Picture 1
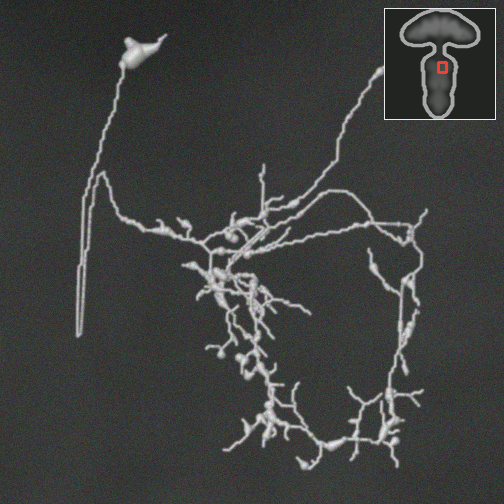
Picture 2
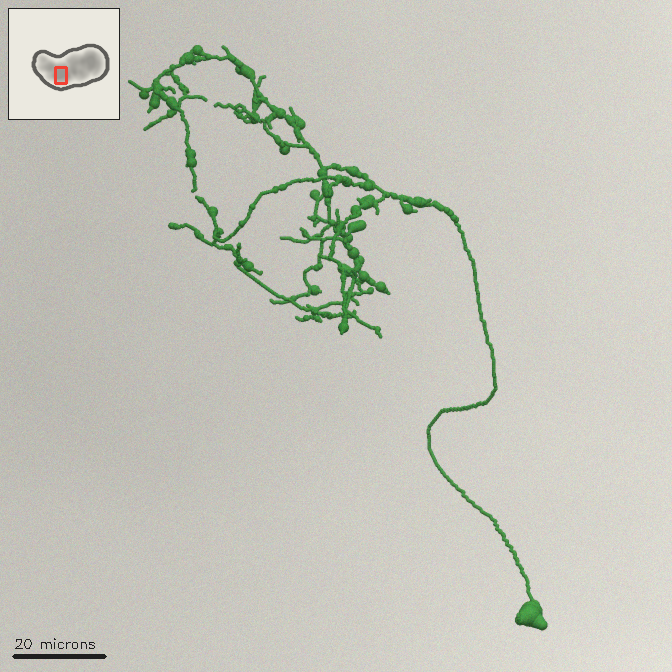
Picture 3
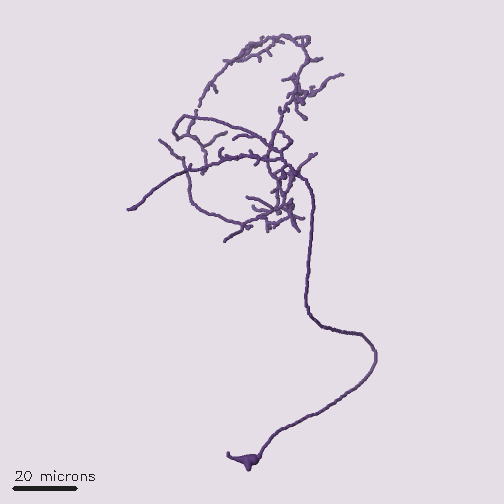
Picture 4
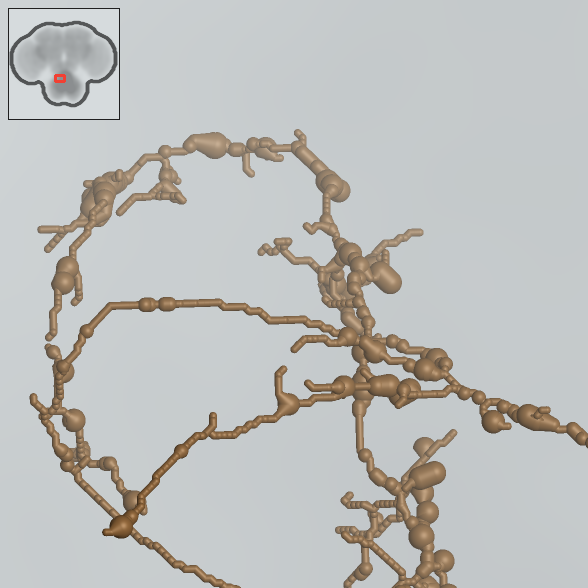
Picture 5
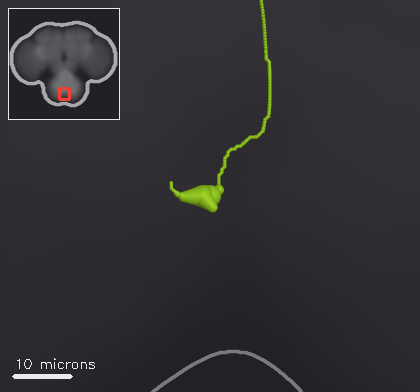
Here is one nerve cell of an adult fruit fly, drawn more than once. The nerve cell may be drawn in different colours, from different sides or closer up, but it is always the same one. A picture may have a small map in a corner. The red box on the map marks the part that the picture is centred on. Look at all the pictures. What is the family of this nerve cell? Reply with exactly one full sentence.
Family hemilineage 02A is where this nerve cell is grouped.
